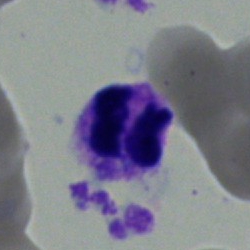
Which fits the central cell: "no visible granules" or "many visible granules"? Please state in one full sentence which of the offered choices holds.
Many visible granules are held in the cell's cytoplasm.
